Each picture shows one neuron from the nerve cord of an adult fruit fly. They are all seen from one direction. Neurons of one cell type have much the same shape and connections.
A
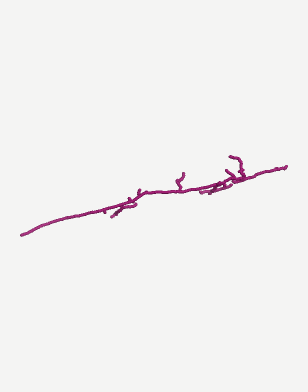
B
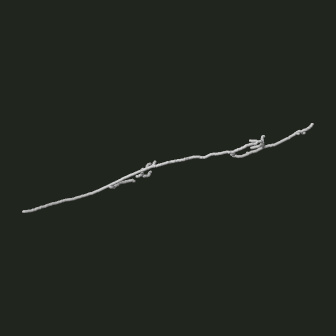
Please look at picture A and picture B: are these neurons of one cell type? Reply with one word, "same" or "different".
same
